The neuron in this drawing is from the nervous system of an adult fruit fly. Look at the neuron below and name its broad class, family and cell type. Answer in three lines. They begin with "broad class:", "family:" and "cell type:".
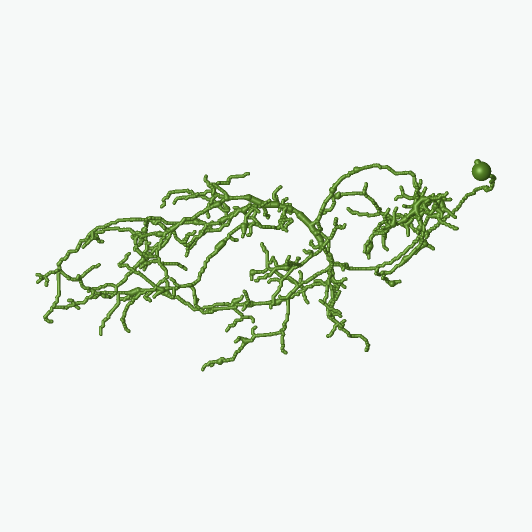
broad class: central-brain intrinsic neuron
family: hemilineage SLPpm3
cell type: CB2592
